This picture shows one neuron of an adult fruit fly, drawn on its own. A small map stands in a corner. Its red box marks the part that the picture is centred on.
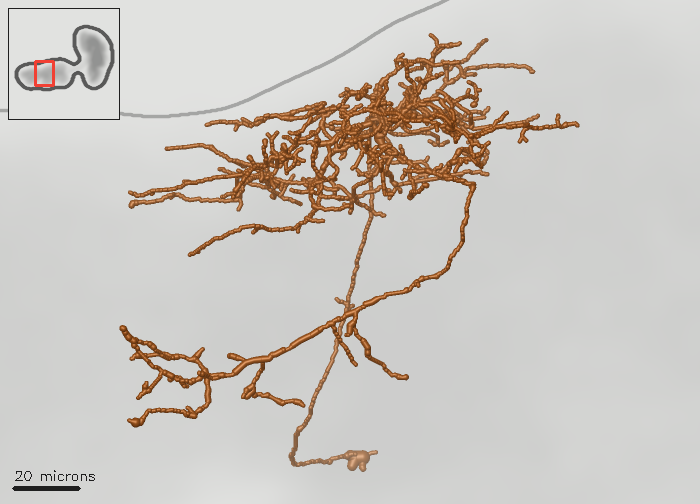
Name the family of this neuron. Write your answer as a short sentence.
The family is hemilineage 06A.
